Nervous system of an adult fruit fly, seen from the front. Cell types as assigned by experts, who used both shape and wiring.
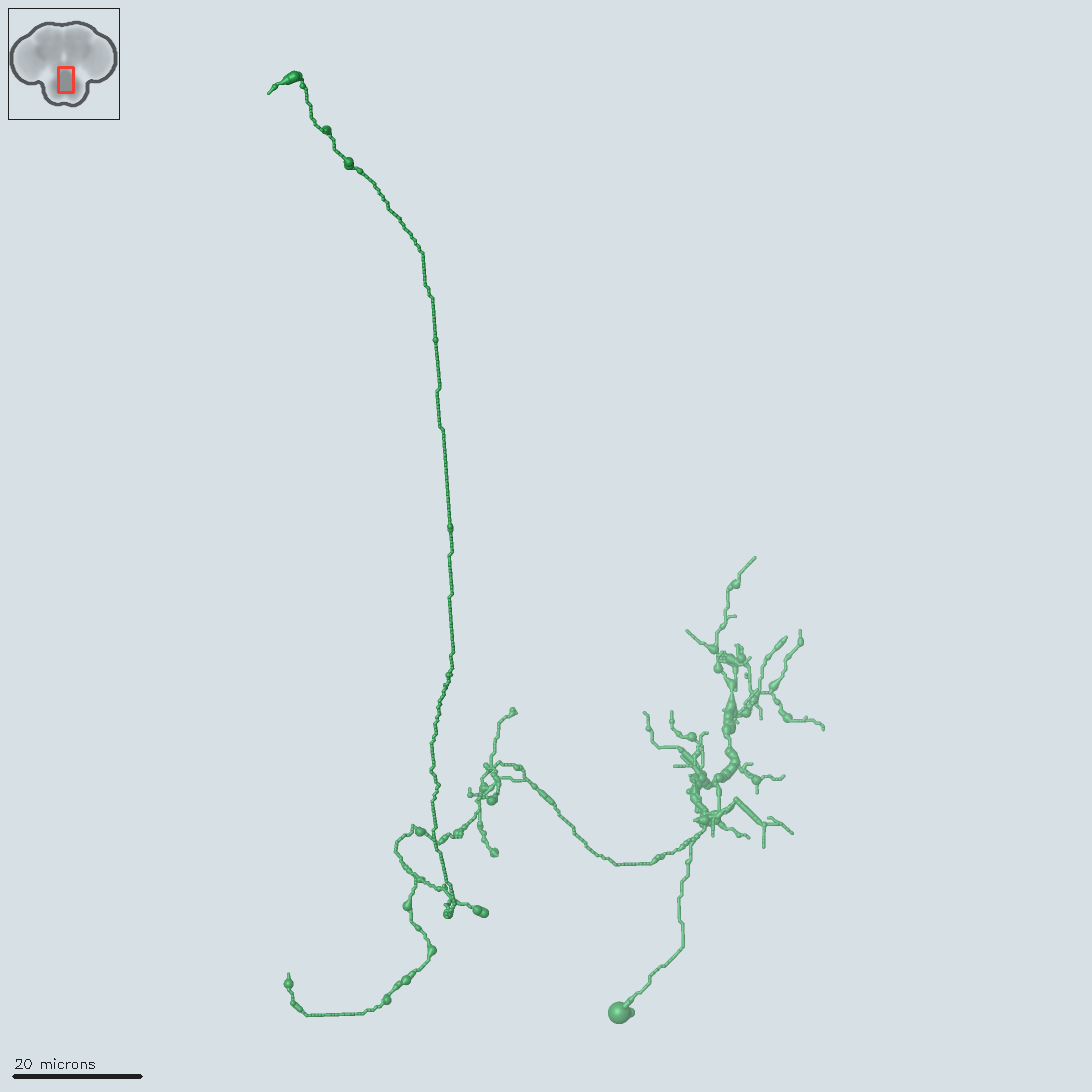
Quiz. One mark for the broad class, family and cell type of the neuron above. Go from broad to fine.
ascending neuron; hemilineage 10B; AN10B037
